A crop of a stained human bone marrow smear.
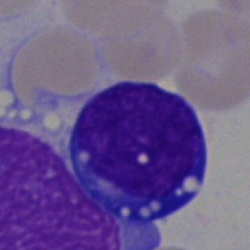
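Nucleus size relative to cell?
Fills most of it; narrow cytoplasmic rim, widest along the lower edge.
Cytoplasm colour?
Deep blue.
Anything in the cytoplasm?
Several small clear vacuoles along the lower edge.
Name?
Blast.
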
